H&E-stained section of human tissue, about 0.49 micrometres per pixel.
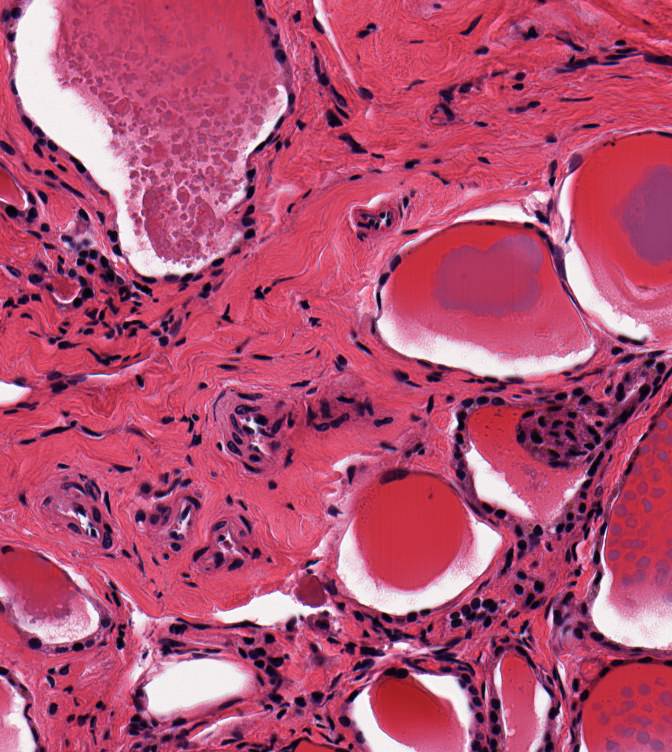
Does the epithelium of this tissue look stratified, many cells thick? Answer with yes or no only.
No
